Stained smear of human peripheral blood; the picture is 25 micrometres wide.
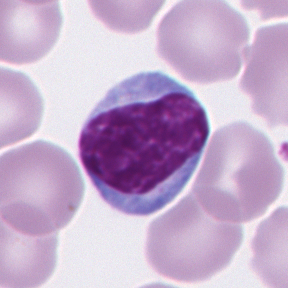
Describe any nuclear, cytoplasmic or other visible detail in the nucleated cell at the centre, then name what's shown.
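Pale blue cytoplasm shows no visible granules. Within the nucleus, no nucleolus can be seen. The cell outline is smooth and free of surface projections. The cell is a typical lymphocyte.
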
